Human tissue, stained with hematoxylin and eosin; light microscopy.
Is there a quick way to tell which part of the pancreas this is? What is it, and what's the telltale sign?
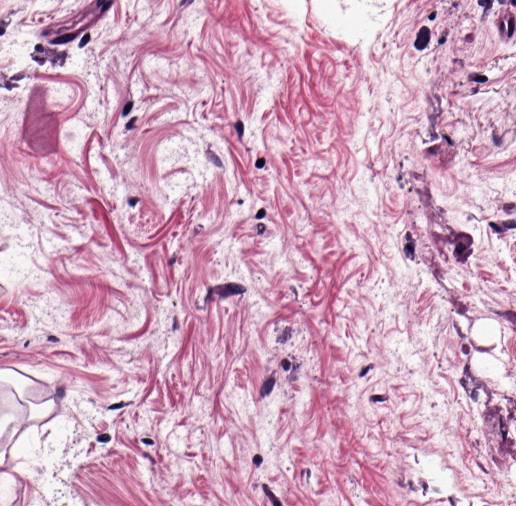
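Loose connective tissue. No epithelium anywhere in the field. Collagen fibres wavy and loosely arranged, with pale spaces between them.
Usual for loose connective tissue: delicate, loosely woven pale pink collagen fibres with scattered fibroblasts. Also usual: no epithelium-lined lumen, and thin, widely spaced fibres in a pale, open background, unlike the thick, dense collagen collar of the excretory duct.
Centre: pink fibre bundles run mainly top to bottom. Small dark spindle-shaped or oval nuclei sparsely scattered between fibres.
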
